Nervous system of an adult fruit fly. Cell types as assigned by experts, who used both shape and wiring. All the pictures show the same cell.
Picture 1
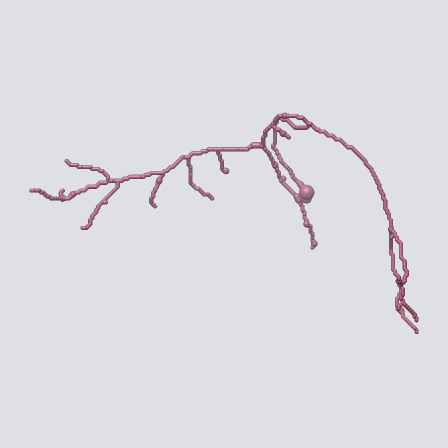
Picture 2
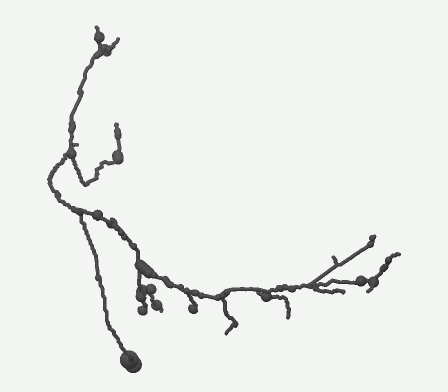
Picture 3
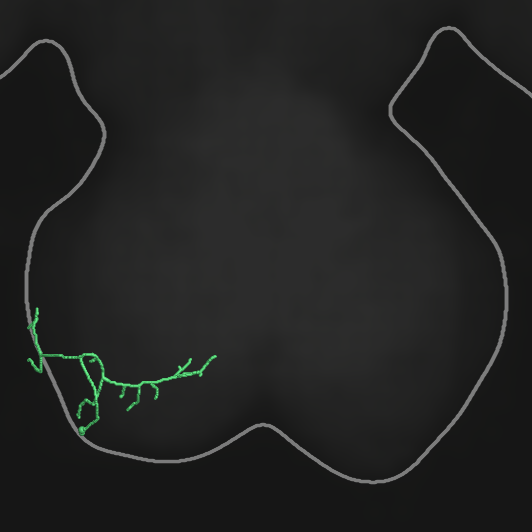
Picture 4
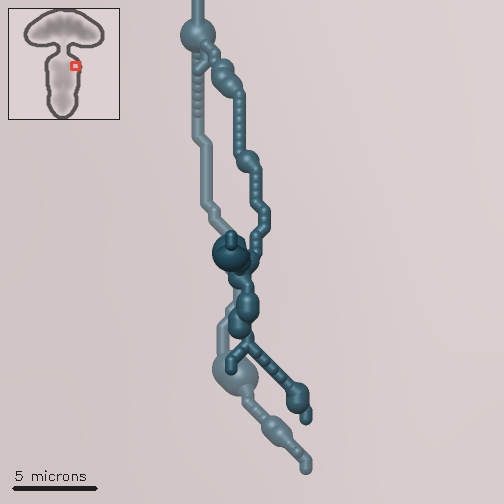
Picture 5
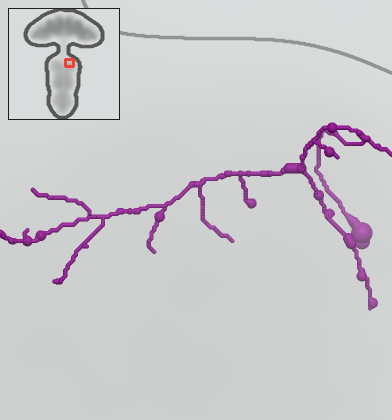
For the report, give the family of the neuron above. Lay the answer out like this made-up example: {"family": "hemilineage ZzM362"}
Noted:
{"family": "hemilineage 13A"}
